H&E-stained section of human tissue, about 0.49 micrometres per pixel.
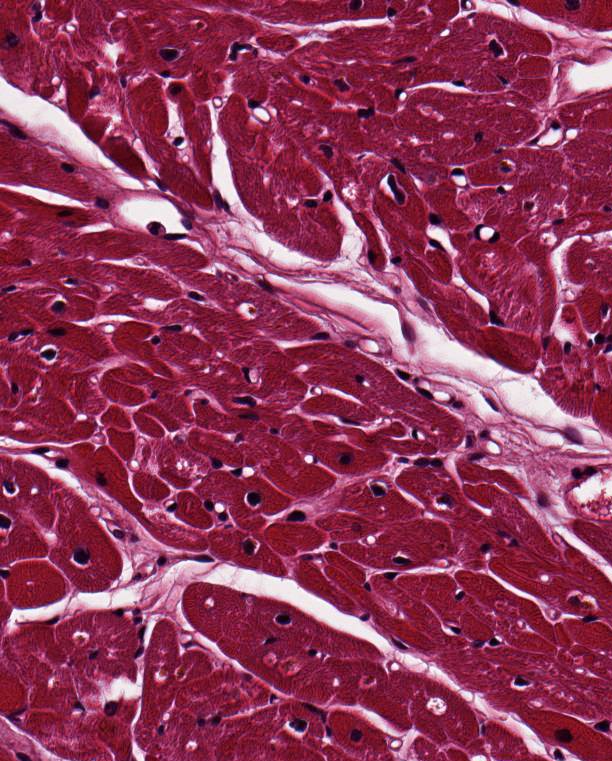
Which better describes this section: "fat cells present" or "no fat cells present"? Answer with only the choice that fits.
No fat cells present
